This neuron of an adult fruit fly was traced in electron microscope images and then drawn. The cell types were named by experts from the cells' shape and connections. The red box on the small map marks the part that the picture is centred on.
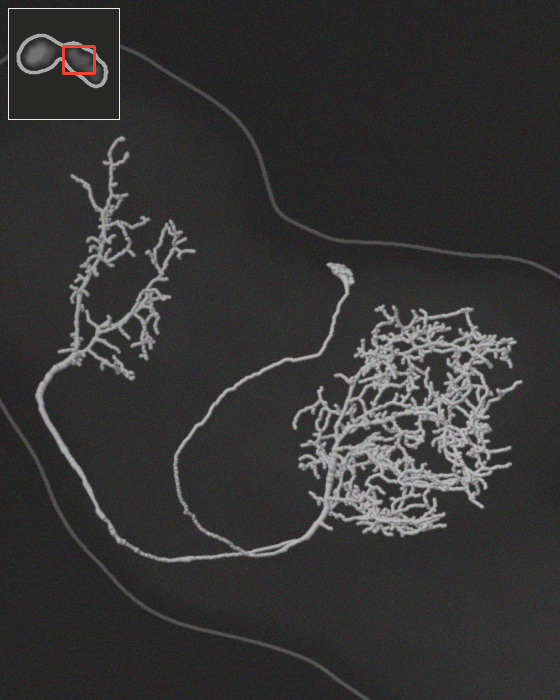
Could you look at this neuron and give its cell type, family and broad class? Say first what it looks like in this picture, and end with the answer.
The picture shows more than a hundred branch ends. In this view it is about as wide as it is tall. Its cell type is IN02A003. The family is hemilineage 02A. It is a nerve-cord intrinsic neuron.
